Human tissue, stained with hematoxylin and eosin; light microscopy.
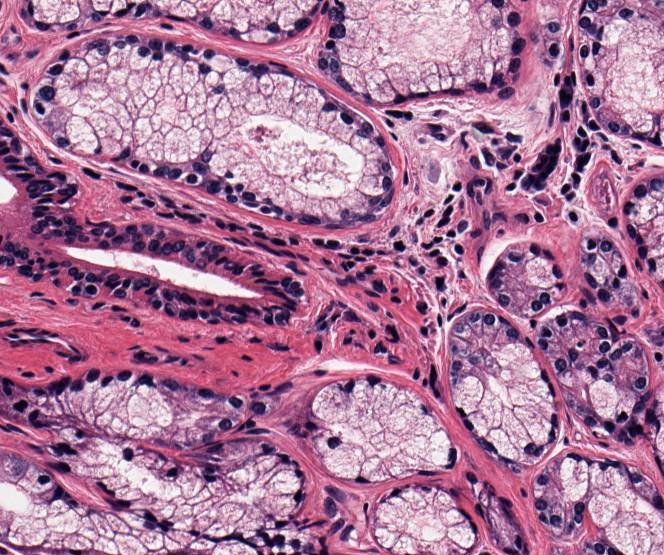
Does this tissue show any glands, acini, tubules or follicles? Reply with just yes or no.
Yes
